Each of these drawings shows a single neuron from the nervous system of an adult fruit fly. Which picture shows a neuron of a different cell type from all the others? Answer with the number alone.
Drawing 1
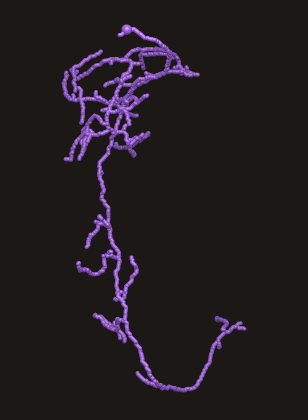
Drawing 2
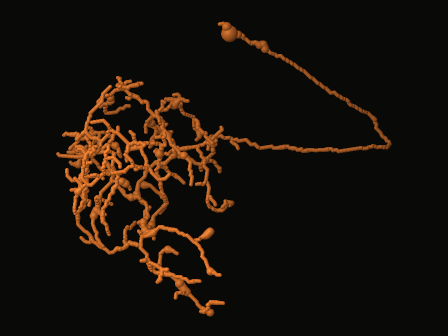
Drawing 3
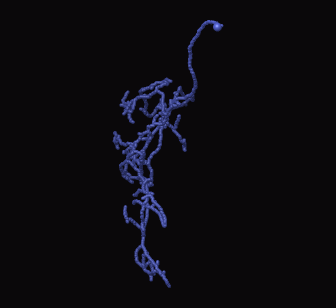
2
